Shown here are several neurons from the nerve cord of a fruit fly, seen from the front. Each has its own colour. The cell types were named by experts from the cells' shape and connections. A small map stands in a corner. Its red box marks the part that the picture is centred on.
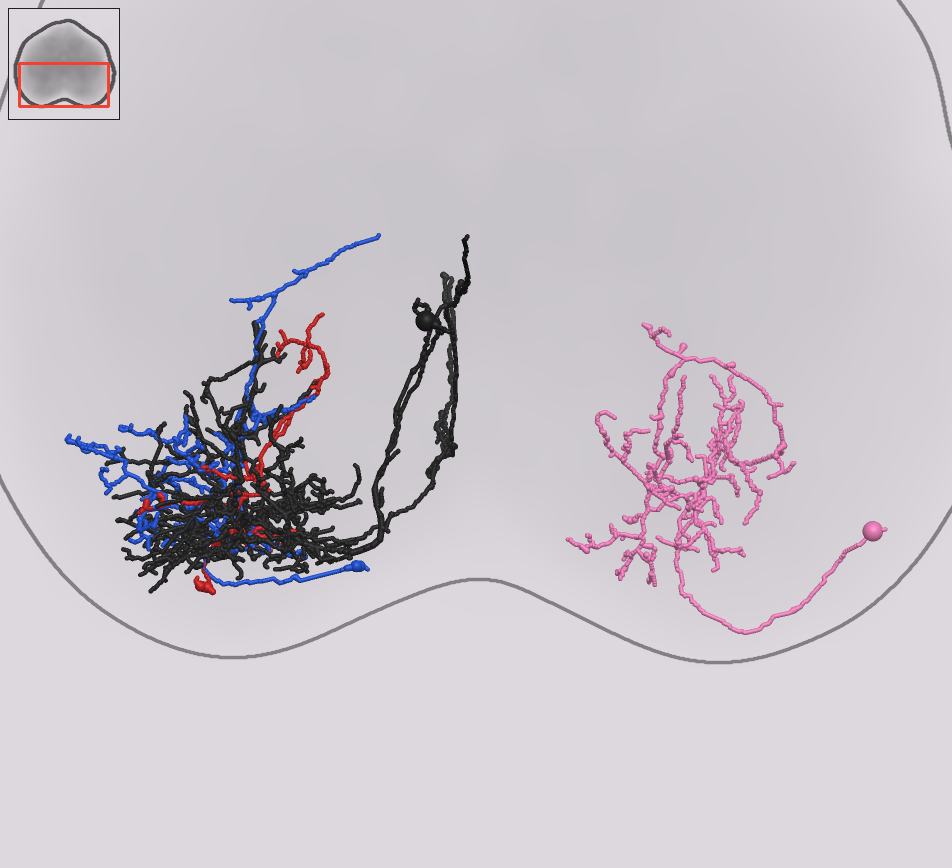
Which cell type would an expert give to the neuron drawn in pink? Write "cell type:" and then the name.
cell type: IN20A.22A084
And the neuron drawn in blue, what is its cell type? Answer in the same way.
cell type: IN01B082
